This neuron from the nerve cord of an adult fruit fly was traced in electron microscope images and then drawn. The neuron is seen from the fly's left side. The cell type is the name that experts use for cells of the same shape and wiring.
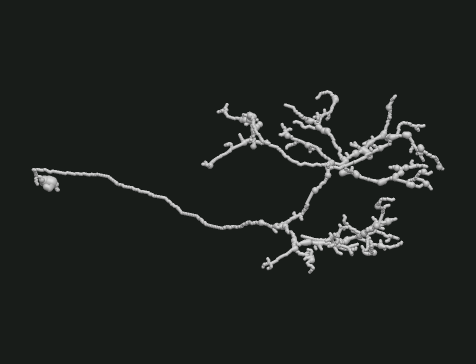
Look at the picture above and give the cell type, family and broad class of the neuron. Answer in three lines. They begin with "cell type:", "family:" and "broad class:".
cell type: IN13B090
family: hemilineage 13B
broad class: nerve-cord intrinsic neuron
